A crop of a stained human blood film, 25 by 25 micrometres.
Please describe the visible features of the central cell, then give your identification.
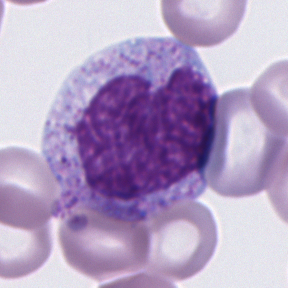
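A notch in the upper edge folds the nucleus into a bean-like shape. The nucleus lies toward the right, leaving a wider cytoplasmic band on the left. No distinct nucleoli are visible. The outline is rounded and slightly uneven, without long projections. This is a myelocyte.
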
